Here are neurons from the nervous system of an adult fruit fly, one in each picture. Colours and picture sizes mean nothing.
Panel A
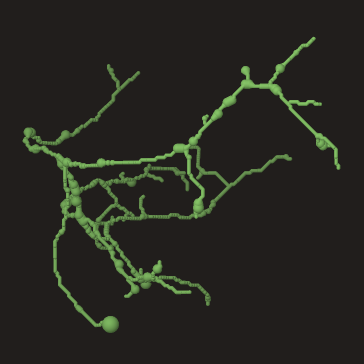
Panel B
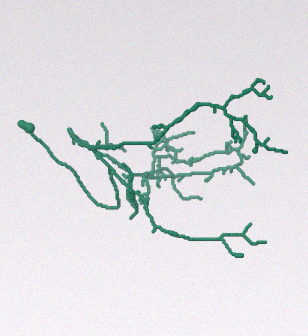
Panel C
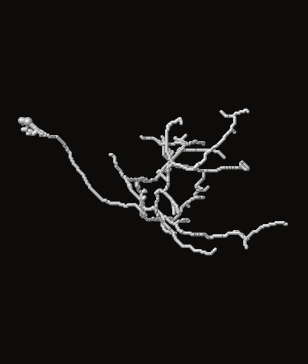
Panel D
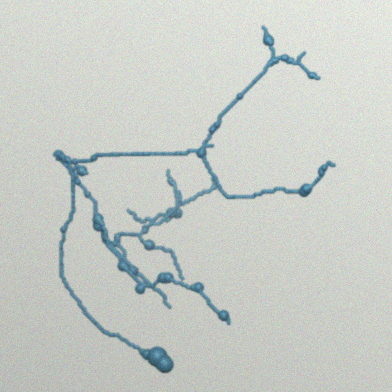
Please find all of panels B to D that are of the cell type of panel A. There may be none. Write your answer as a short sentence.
Panel B, panel C and panel D are of the same cell type.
